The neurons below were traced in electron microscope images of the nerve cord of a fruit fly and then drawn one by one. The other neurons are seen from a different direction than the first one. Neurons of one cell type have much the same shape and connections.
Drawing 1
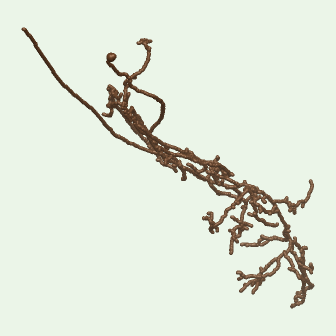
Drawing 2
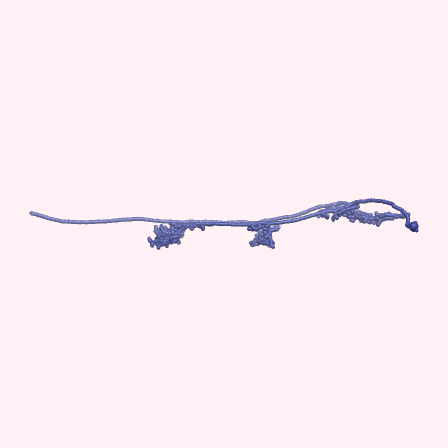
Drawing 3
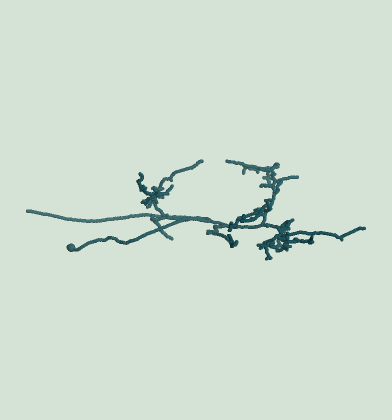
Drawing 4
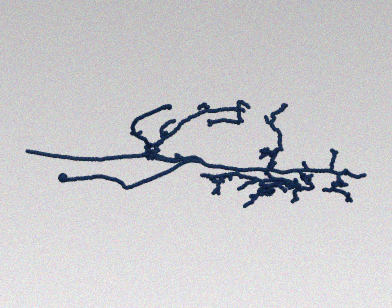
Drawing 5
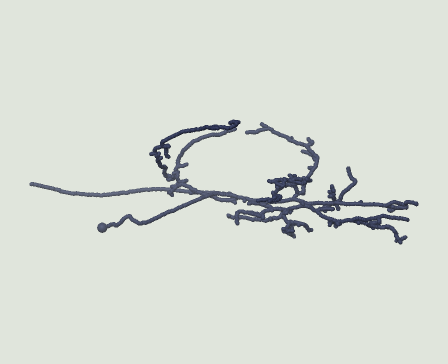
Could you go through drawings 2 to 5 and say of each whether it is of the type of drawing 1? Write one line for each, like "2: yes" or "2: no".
2: no
3: yes
4: yes
5: yes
